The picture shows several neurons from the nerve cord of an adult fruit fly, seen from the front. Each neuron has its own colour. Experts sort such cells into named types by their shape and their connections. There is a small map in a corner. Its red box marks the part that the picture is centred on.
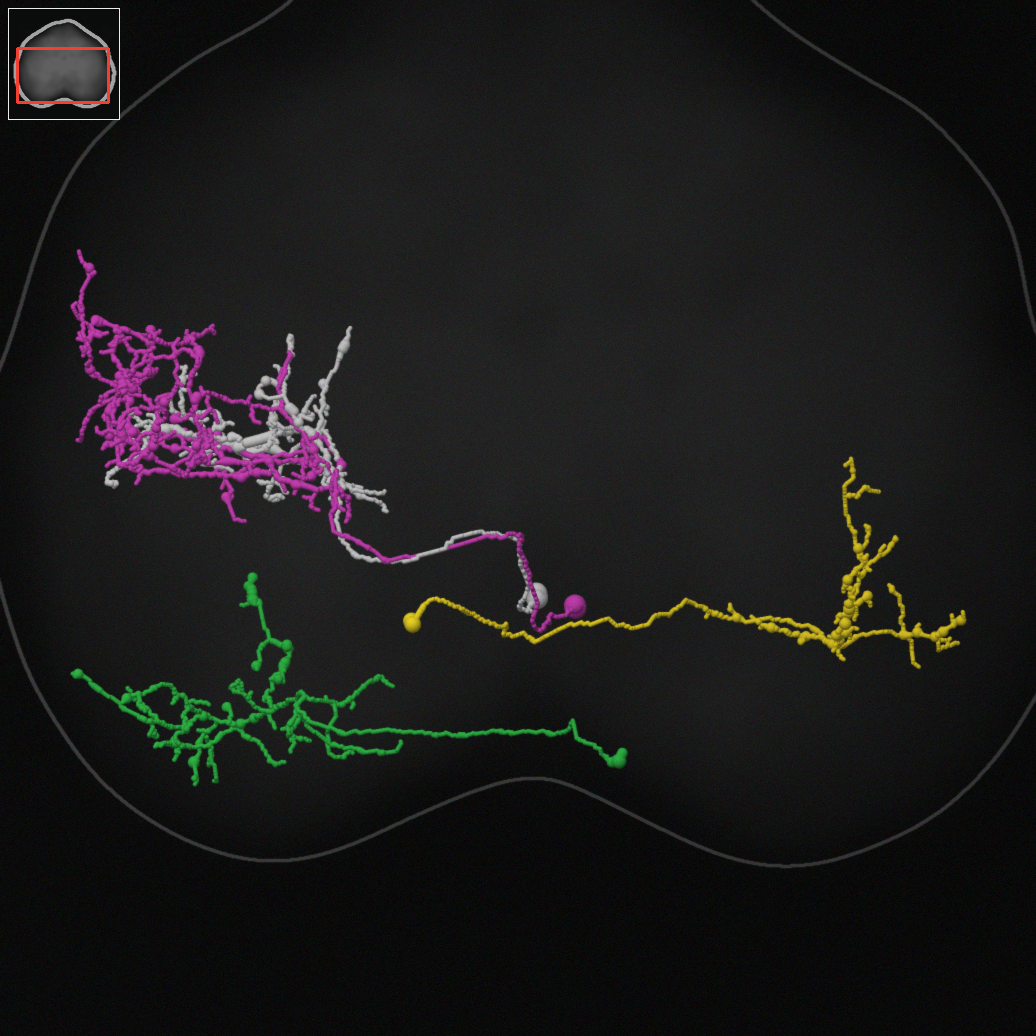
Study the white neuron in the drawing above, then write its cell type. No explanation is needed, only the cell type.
IN14A095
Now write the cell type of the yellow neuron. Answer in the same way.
IN14A110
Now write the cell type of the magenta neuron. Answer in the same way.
IN14A032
